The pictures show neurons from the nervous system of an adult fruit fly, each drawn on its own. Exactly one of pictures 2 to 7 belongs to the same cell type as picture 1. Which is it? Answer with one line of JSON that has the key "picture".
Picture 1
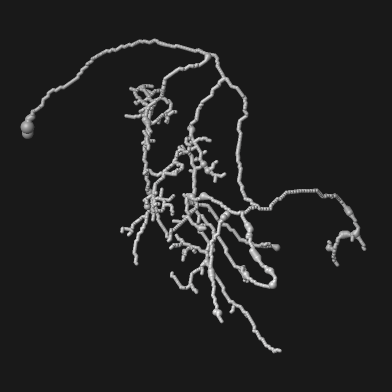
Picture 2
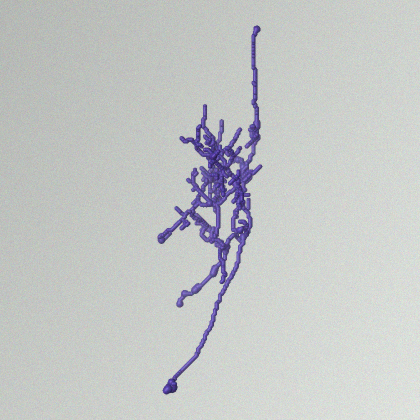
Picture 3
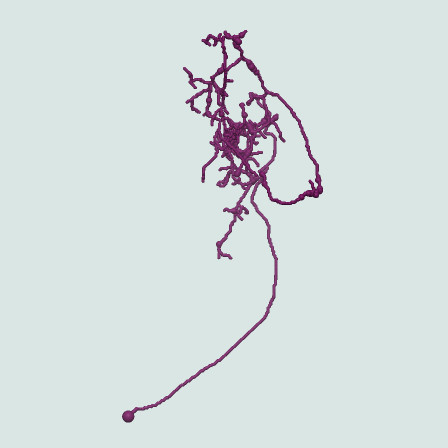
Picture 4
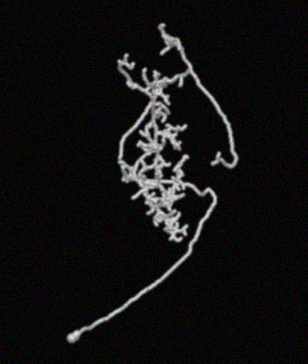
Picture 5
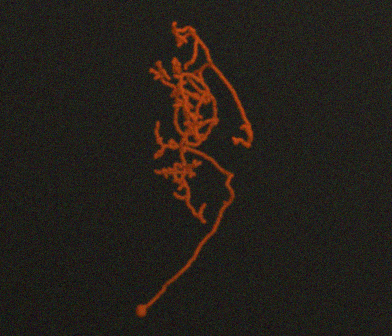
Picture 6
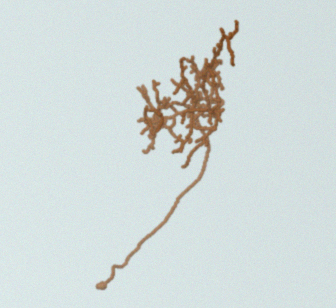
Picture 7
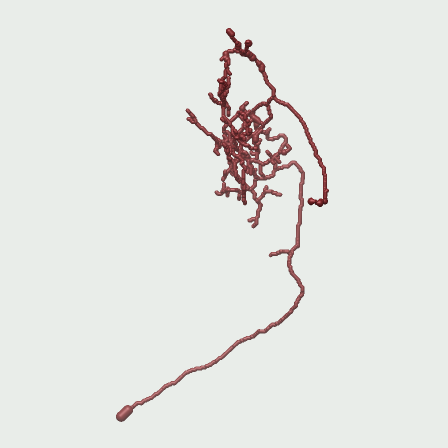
{"picture": 3}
